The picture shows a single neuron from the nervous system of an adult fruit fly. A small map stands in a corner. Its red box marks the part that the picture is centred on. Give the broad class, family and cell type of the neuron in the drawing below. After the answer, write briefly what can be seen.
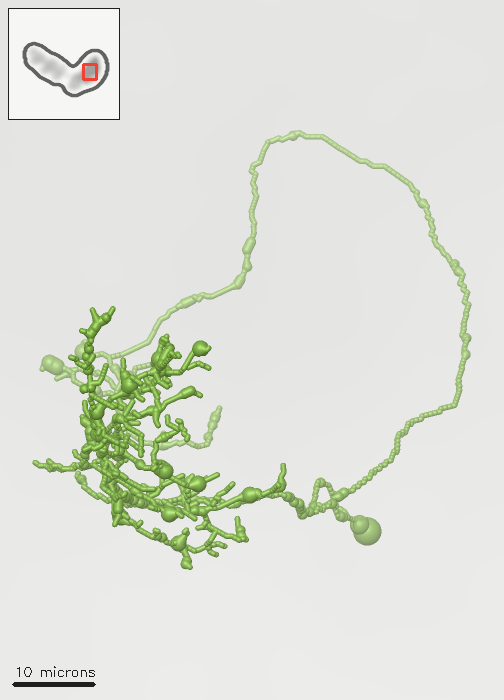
This is an optic-lobe intrinsic neuron. The family is MeLo. Its cell type is MeLo3a. Its cell body lies at the lower right of the picture. By the scale bar it is about 55 microns tall in this view. The picture shows dozens of branch ends.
